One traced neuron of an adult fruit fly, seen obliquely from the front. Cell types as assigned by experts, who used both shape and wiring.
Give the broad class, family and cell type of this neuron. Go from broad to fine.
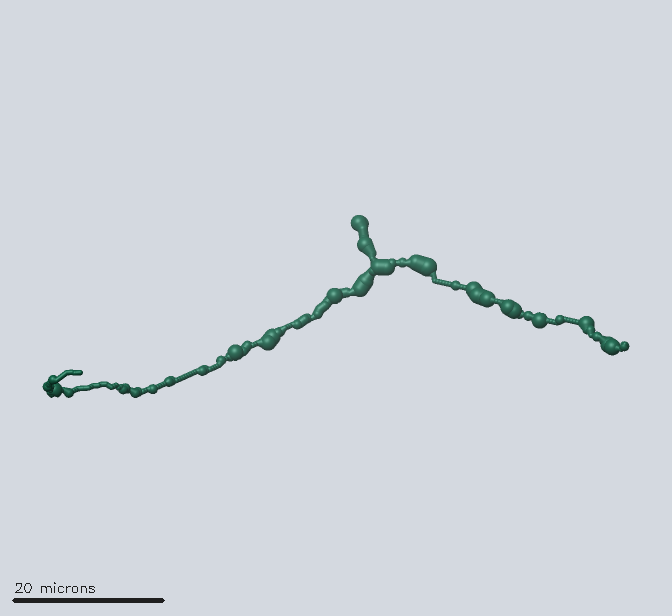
sensory neuron entering the brain; class mechanosensory; JO-ED1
